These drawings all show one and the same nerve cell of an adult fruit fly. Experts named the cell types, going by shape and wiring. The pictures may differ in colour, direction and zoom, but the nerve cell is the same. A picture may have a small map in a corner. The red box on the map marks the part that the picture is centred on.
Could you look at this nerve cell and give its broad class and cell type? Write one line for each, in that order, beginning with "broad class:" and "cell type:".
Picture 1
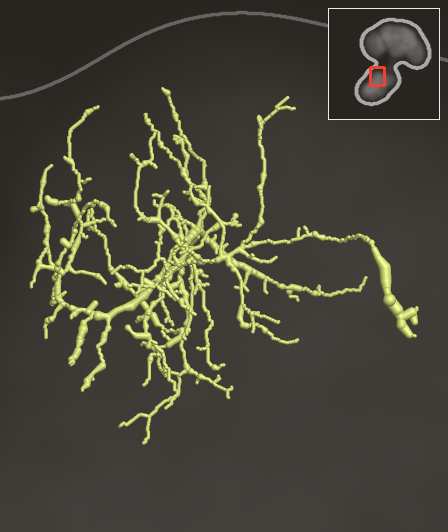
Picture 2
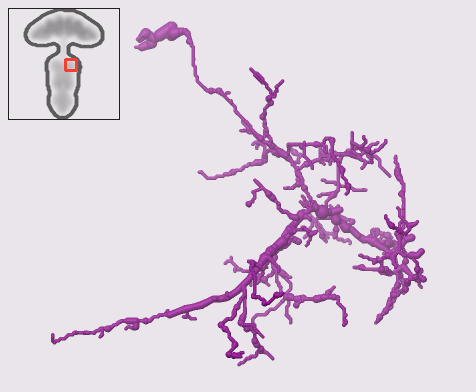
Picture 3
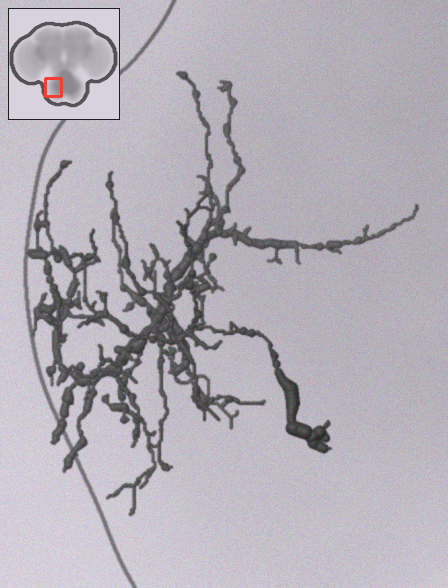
broad class: nerve-cord intrinsic neuron
cell type: INXXX471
